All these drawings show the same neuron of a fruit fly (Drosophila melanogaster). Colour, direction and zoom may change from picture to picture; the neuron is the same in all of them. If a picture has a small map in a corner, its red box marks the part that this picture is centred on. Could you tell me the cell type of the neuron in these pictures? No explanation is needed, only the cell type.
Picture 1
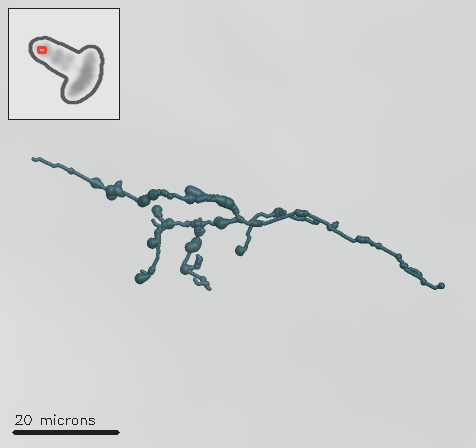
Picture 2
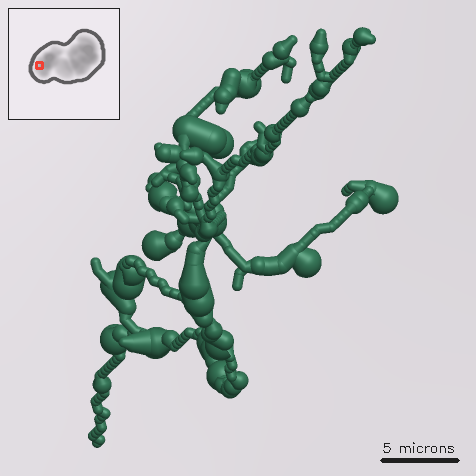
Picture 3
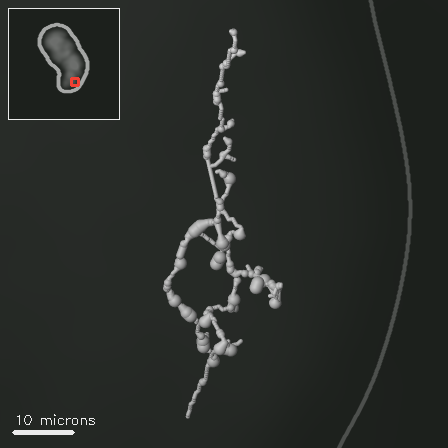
SNxx33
